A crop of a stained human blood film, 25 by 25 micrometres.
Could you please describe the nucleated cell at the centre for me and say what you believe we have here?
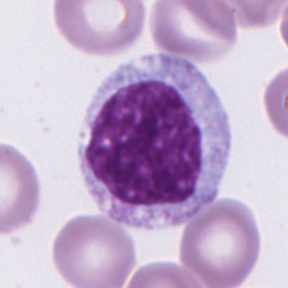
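In outline the cell is smooth and rounded. Its nucleus is off-centre, lying nearer the left edge. Fine purplish granules, dust-like in appearance, are held in the cytoplasm, where no vacuoles are seen. What you are looking at is a myelocyte.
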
